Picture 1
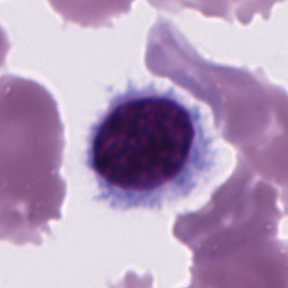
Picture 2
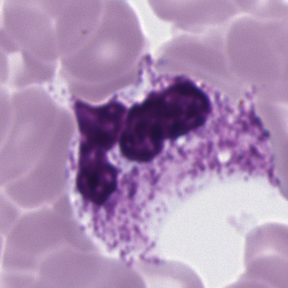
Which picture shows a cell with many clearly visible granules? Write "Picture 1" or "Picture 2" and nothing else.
Picture 2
